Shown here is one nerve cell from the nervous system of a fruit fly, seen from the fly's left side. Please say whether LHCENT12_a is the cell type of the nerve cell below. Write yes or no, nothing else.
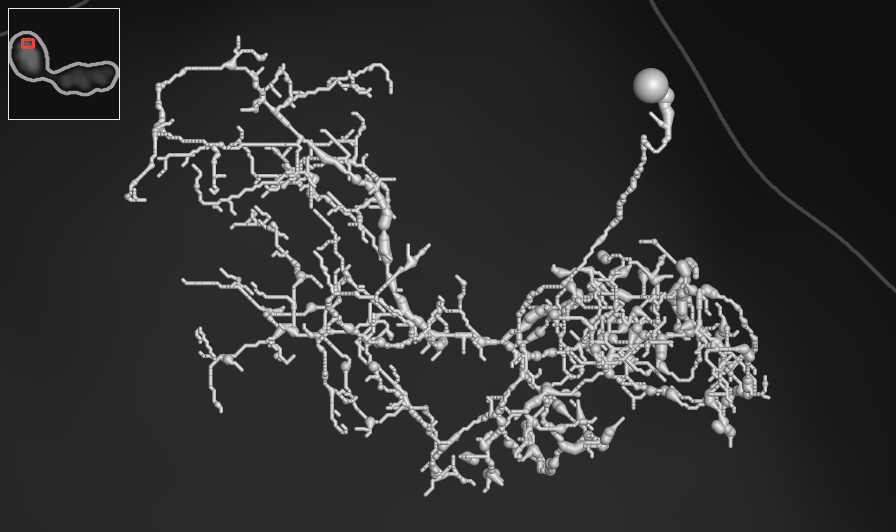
yes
